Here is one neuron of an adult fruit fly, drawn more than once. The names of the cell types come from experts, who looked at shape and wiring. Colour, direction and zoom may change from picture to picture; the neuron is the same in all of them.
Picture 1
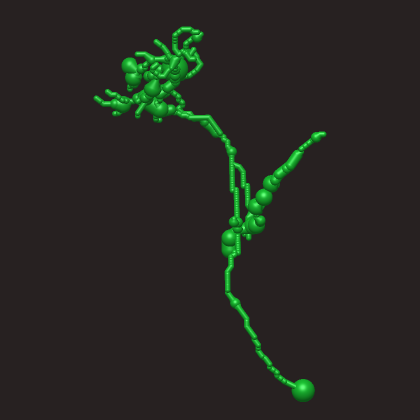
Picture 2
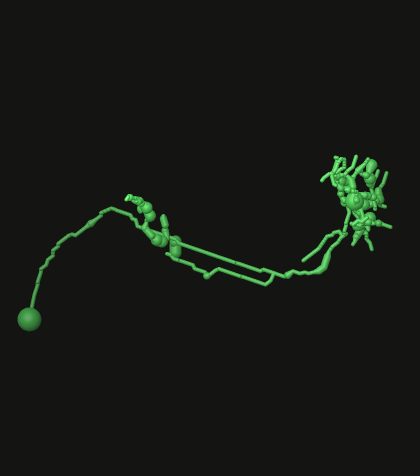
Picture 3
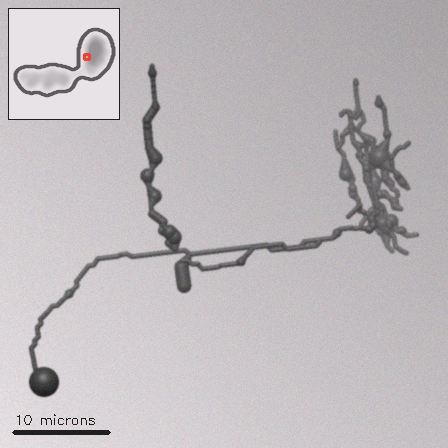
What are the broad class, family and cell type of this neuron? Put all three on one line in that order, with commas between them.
optic-lobe intrinsic neuron, T, T5d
